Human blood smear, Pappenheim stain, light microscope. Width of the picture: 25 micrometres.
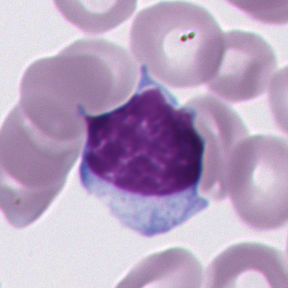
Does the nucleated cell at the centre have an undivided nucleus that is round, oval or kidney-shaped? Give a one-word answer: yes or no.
Yes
